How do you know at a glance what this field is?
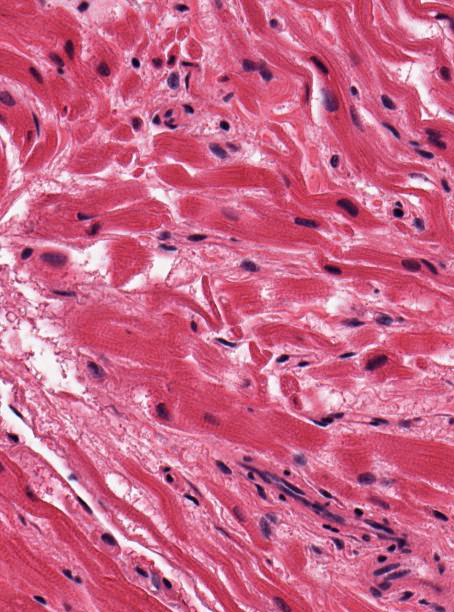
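Myocardium is what this field mainly shows. Its muscle fibres branch and join one another instead of running as separate parallel cells, and their cytoplasm is deeply eosinophilic, a bright pink.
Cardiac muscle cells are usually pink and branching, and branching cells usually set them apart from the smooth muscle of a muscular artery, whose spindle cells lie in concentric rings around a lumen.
Small, dark, elongated spindle-shaped nuclei cluster between the fibres in the lower right, and no fat cells appear anywhere in the field.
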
